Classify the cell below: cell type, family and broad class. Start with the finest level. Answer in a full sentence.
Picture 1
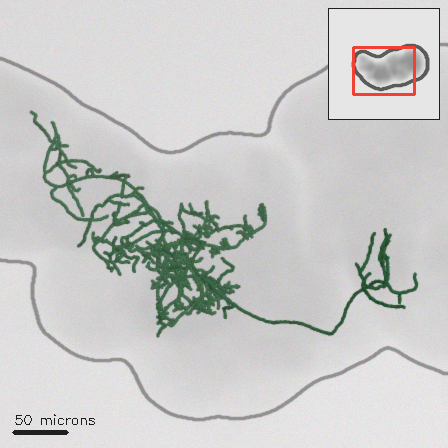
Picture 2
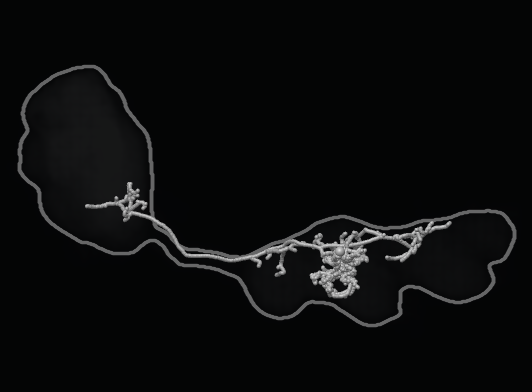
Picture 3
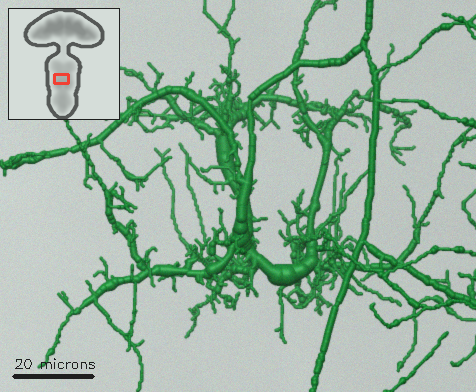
Type AN18B004 of hemilineage 18B, an ascending neuron.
